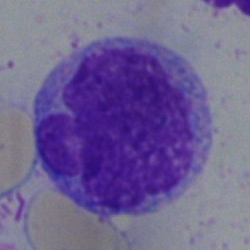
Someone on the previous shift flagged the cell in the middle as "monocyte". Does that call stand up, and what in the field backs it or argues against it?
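The nucleus fills most of the cell. This goes with blast and against monocyte.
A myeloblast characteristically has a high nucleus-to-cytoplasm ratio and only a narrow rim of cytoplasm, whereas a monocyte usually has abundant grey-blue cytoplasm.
The chromatin is fine and lacy, with many small pale spots. The outline is round and smooth, and red cells lie against its lower left edge. The cell is a blast, not a monocyte.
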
